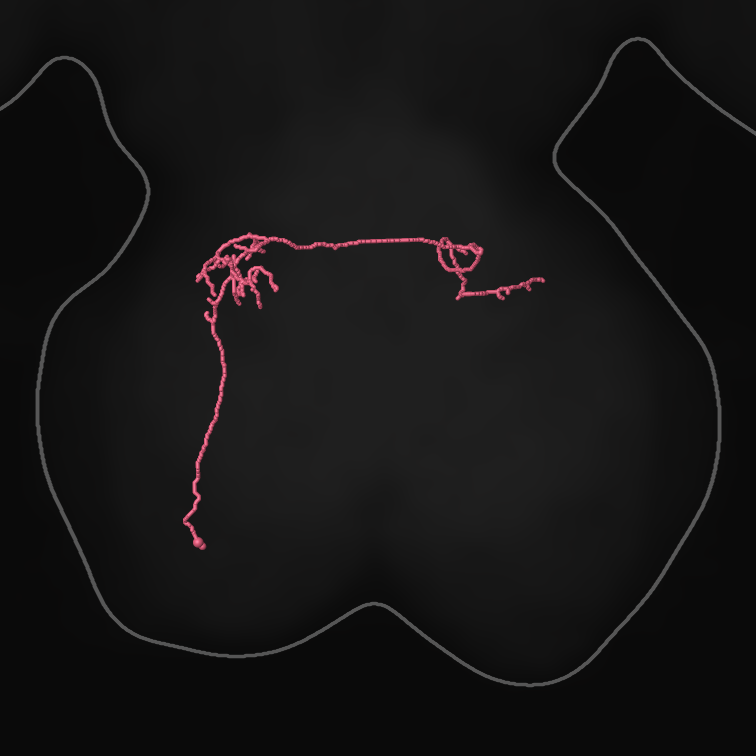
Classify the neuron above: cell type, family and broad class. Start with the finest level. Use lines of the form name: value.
cell type: IN06A113
family: hemilineage 06A
broad class: nerve-cord intrinsic neuron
